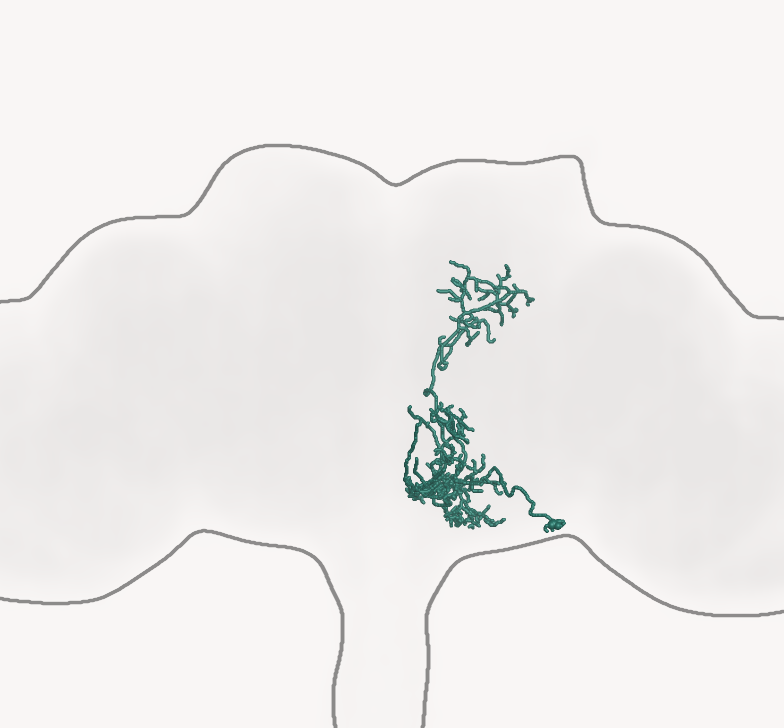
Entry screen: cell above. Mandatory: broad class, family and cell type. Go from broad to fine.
central-brain intrinsic neuron; hemilineage PSp3; PS183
